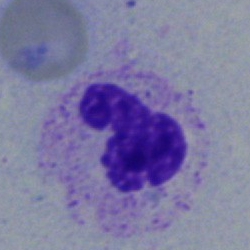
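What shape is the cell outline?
Roughly round.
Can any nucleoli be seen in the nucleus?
No, none are visible.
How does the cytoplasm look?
Abundant and very pale, close to the background colour.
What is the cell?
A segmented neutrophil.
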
